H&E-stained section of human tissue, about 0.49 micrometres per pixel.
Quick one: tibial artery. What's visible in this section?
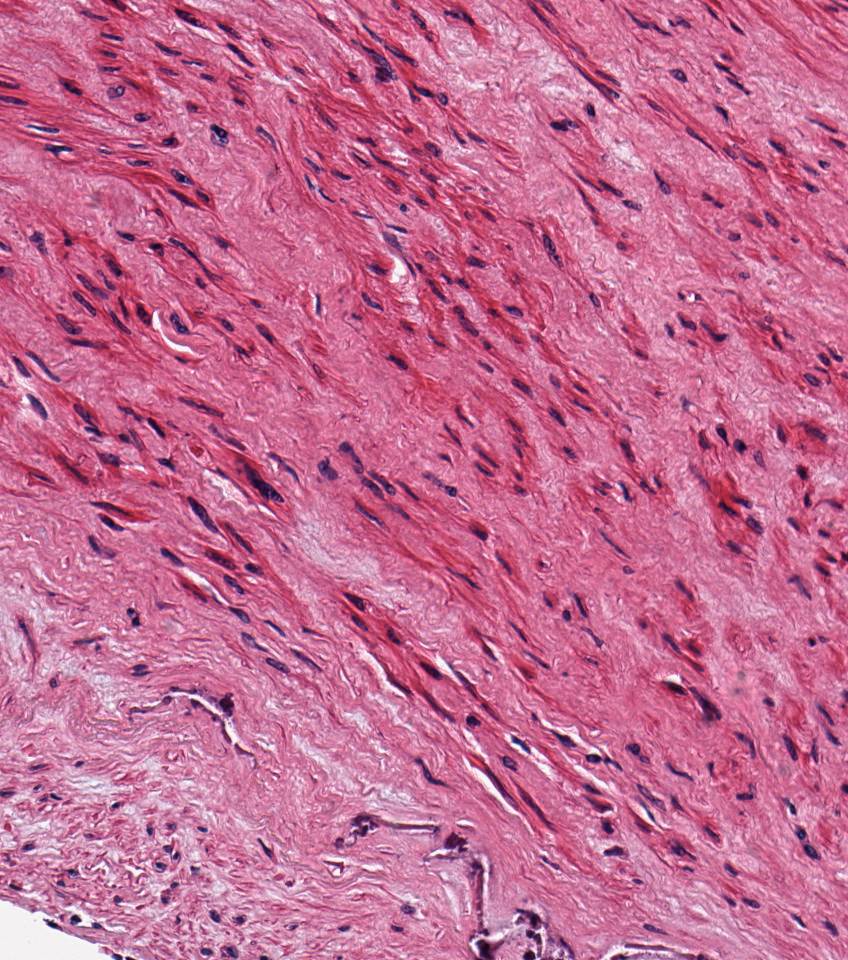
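Parallel streams of fibres and spindle cells slope across the field from upper left to lower right. Most nuclei are dark, elongated and spindle-shaped, aligned with the fibres. The spindle cells collect into deeper red bundles, with paler pink wavy collagen between them. The field contains no fat cells.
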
